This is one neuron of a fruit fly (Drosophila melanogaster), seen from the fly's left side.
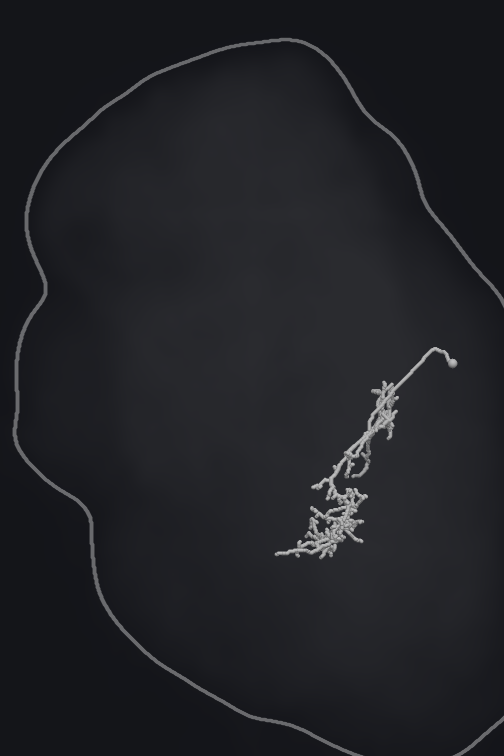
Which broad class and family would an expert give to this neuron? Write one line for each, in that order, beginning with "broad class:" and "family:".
broad class: central-brain intrinsic neuron
family: hemilineage DM6_ventral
